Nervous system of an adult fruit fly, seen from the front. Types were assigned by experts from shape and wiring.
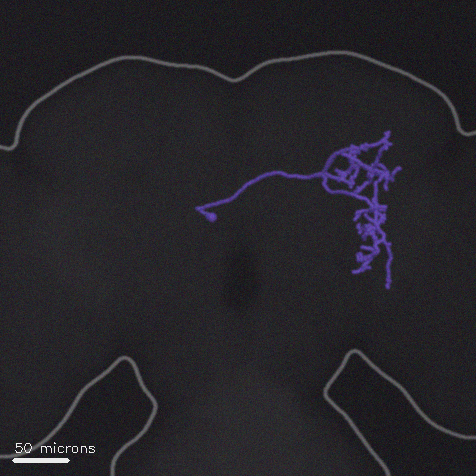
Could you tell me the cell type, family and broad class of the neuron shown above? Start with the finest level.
CB1812; hemilineage DM6_posterior; central-brain intrinsic neuron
